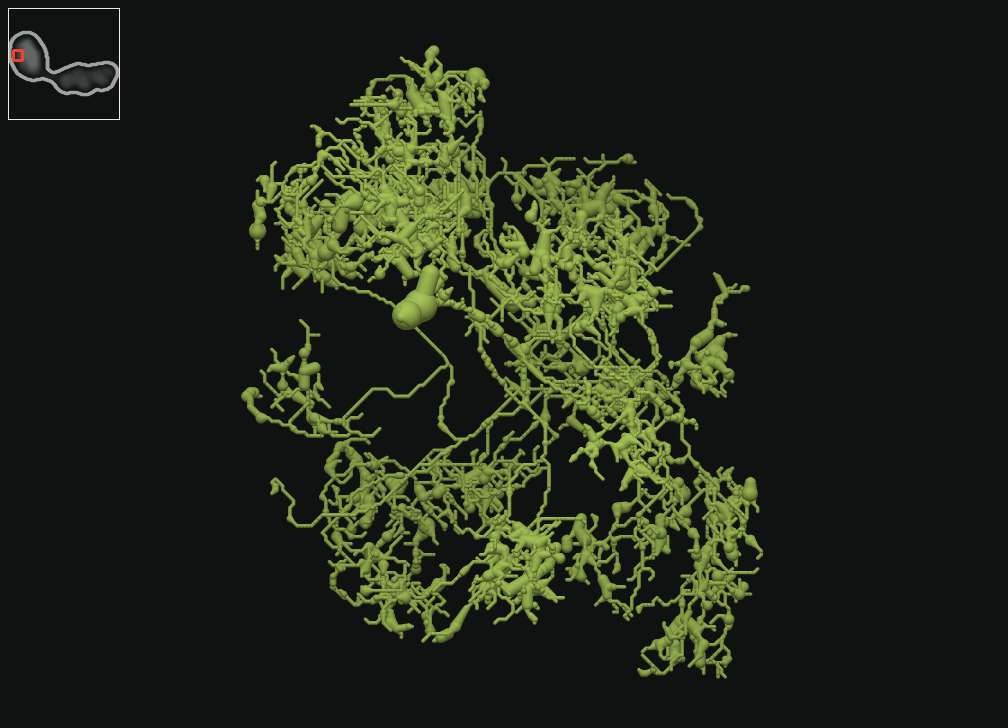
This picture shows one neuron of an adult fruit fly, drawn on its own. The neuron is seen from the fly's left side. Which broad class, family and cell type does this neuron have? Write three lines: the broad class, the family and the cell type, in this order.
central-brain intrinsic neuron
hemilineage ALl1_dorsal
lLN2P_a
